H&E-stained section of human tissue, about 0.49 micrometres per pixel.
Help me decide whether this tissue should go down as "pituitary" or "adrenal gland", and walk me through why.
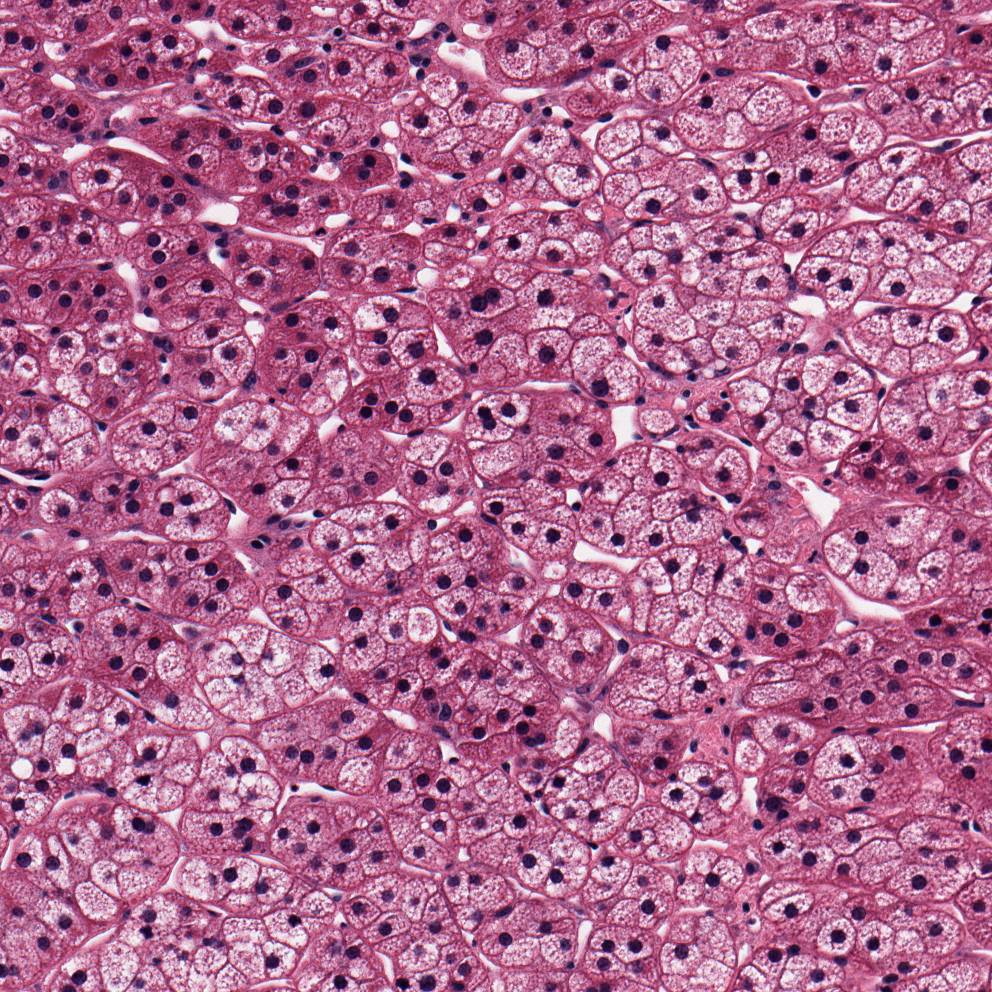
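This is adrenal gland. The cells lie in rounded nests and short cords separated by thin partitions, and most have abundant pale, finely vacuolated, foamy cytoplasm. Toward the upper left, though, the cells have denser, pinker, less vacuolated cytoplasm.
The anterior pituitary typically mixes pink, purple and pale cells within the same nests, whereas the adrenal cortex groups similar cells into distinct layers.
Here similar cells sit together, foamy in most of the field and pinker at the upper left. Between the cell groups the stroma is scant, only delicate strands with small flattened spindle nuclei.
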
